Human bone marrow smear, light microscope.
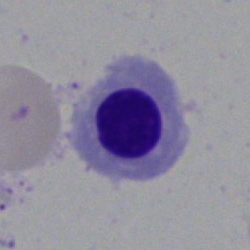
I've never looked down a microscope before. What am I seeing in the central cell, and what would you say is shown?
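Point one, chromatin: dense, staining dark purple. Point two, nucleolus: none visible in the nucleus. Point three, cytoplasm: pale lavender-blue. Point four, granules: none in the cytoplasm. Point five, name: erythroblast.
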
